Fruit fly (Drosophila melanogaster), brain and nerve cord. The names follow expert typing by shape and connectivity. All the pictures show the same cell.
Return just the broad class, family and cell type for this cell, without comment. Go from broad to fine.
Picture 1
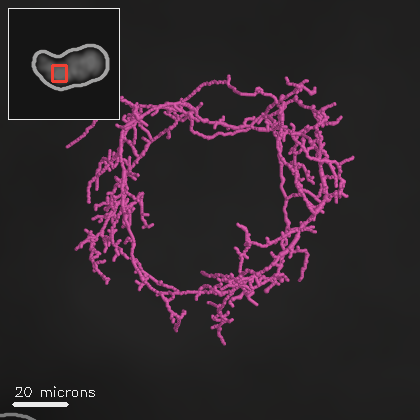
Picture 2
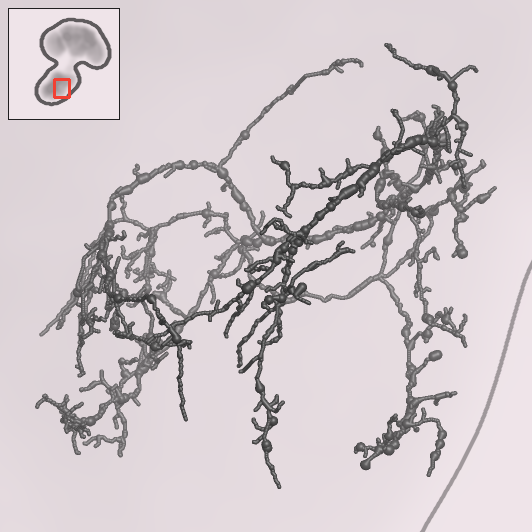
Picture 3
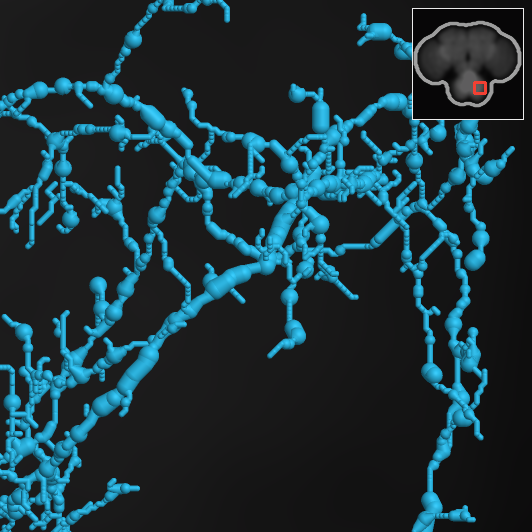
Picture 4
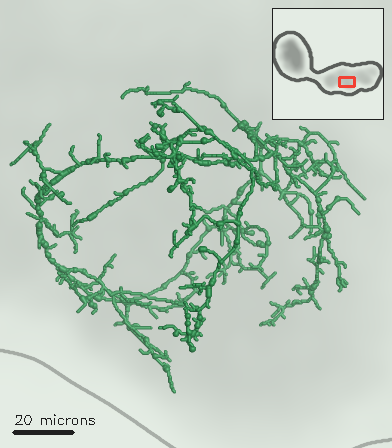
nerve-cord intrinsic neuron; hemilineage 03A; IN03A030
